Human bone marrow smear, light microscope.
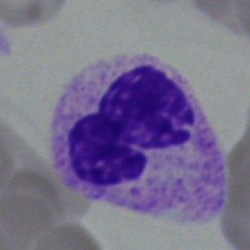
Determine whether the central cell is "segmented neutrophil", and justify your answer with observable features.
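First the outline: round to slightly oval with a smooth edge, which settles nothing between the two. The chromatin is dark purple and coarsely clumped, so the nucleus shows, and that goes with segmented neutrophil.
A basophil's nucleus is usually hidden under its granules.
The cytoplasm is pale lilac, again on the segmented neutrophil side.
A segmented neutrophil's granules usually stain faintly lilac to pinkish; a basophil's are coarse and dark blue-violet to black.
No vacuoles appear, which favours neither. Verdict: segmented neutrophil, not basophil.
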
